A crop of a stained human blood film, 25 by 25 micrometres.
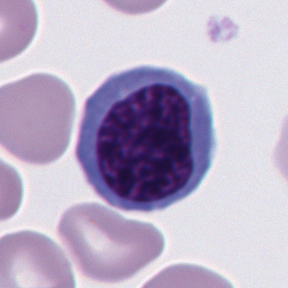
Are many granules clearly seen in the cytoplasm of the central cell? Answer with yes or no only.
No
